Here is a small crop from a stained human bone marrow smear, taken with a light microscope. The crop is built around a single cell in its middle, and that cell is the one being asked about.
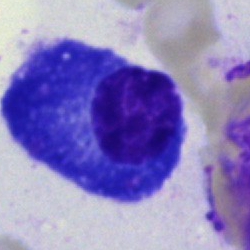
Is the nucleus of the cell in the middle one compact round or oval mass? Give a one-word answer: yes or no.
Yes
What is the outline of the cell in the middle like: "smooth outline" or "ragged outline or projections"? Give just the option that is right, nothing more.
Ragged outline or projections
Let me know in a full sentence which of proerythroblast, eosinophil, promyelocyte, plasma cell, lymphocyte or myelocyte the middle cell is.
The centrally located cell in the crop is a plasma cell.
